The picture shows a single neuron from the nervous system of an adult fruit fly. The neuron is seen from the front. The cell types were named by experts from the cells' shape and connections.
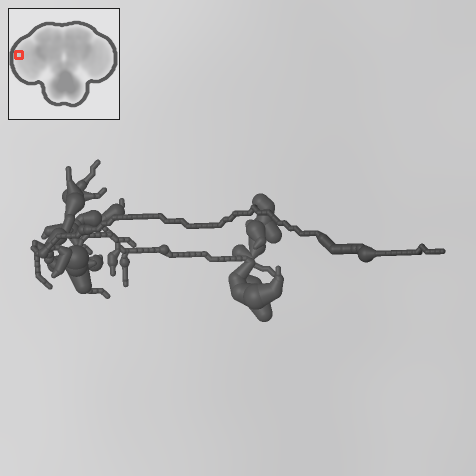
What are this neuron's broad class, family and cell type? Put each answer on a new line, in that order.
optic-lobe intrinsic neuron
L
L5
